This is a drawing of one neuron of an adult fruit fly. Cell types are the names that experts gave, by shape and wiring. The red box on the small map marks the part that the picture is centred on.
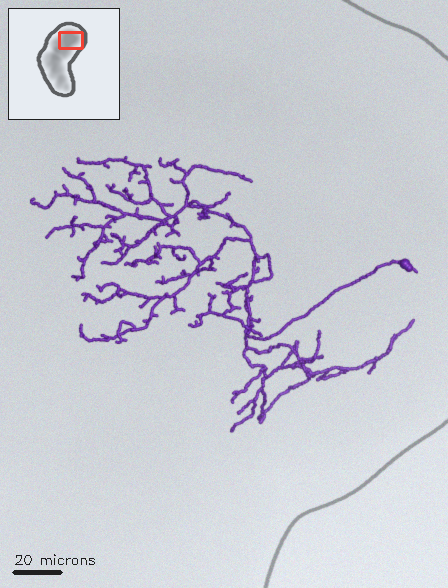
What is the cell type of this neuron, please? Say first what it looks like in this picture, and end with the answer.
The cell body is on the right of the picture. By the scale bar it is about 170 microns wide in this view. The picture shows dozens of branch ends. It is a visual projection neuron. It is of cell type LoVP41.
